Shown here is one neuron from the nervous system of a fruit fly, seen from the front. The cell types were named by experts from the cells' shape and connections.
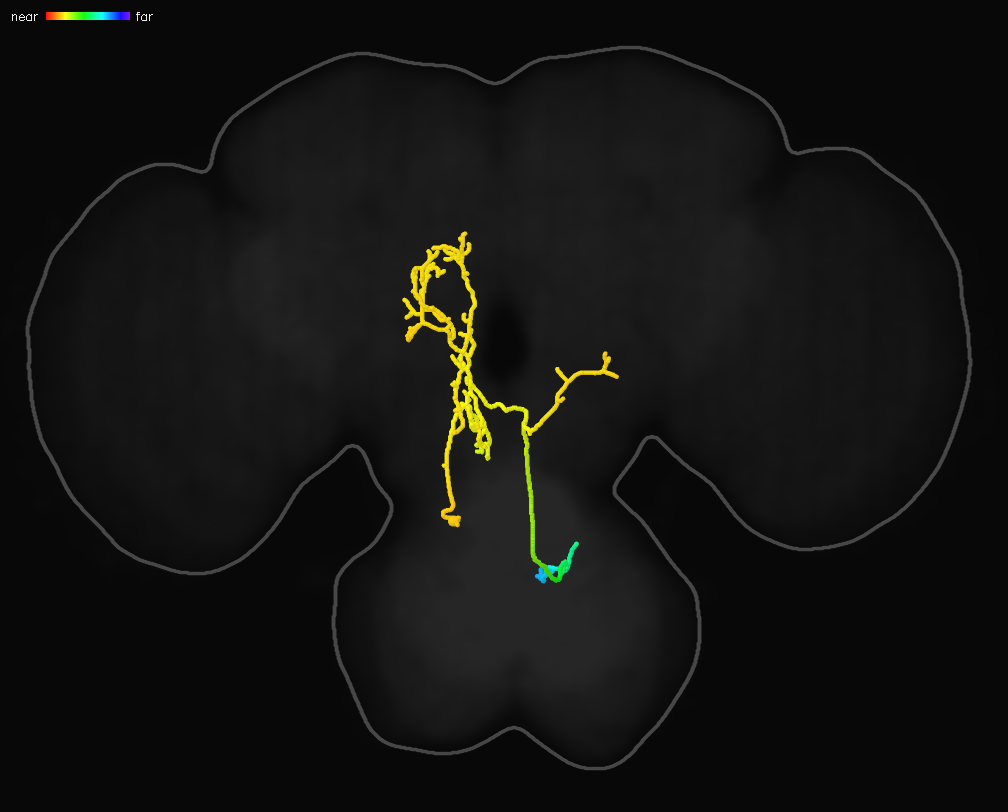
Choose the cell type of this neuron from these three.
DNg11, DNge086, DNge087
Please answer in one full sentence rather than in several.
A cell of type DNg11 is what this neuron is.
